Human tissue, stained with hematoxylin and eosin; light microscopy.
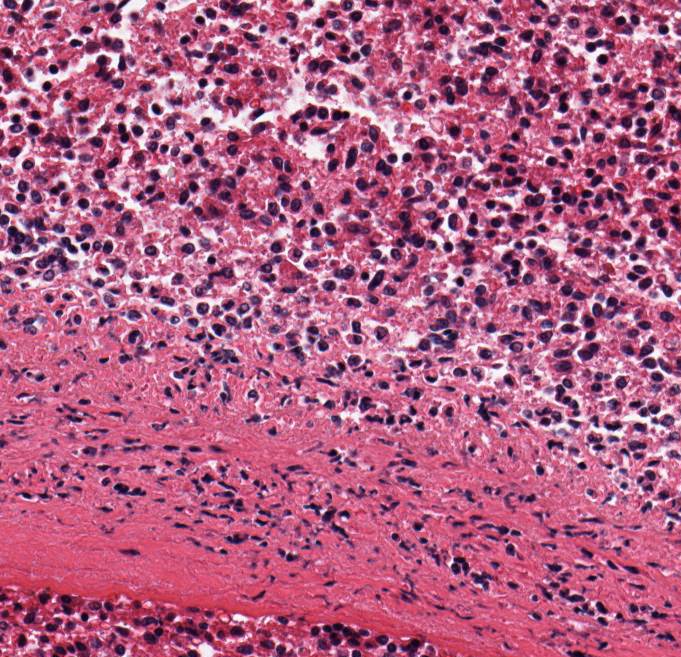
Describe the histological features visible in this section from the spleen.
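Upper two-thirds: densely cellular region. Lower third: band of pink fibrous tissue crossing the field, with elongated spindle-shaped nuclei aligned roughly horizontally. Lowest part of band, toward lower left: dense pink collagen, few nuclei. Below the band, along the bottom edge: thin strip of cells with round dark nuclei.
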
